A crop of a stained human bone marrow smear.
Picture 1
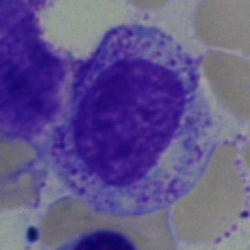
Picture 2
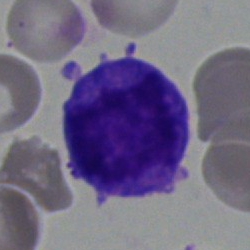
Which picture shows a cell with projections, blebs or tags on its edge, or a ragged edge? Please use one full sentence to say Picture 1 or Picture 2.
Picture 2 is where the cell's outline is rough.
